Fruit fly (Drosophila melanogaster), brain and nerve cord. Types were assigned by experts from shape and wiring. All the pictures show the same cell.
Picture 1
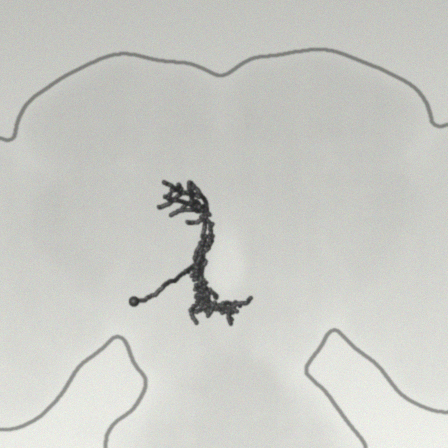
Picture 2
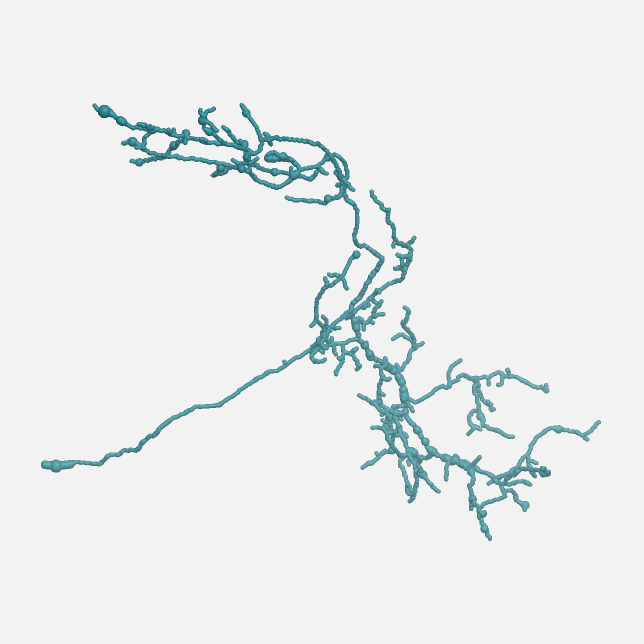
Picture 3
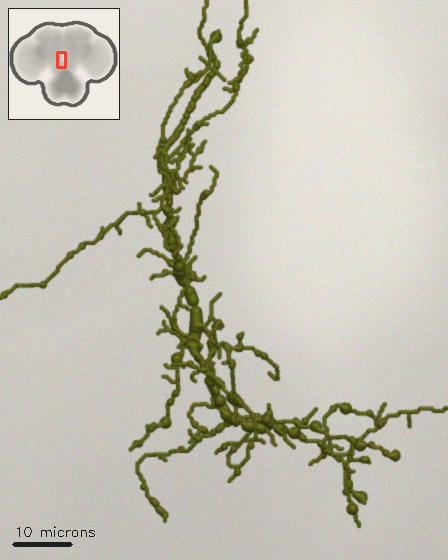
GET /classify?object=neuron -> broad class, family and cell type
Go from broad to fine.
central-brain intrinsic neuron; hemilineage FLAa1; CB3394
